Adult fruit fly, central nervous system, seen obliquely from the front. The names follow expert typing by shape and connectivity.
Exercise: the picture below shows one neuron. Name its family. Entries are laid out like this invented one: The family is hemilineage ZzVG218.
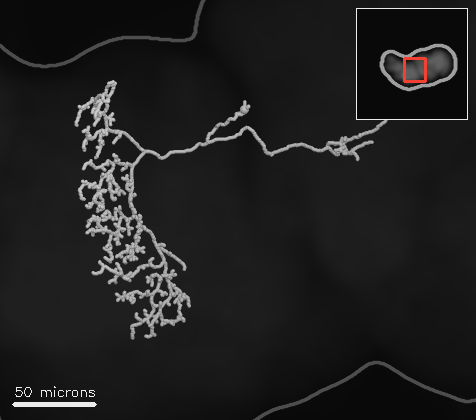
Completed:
The family is VST.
